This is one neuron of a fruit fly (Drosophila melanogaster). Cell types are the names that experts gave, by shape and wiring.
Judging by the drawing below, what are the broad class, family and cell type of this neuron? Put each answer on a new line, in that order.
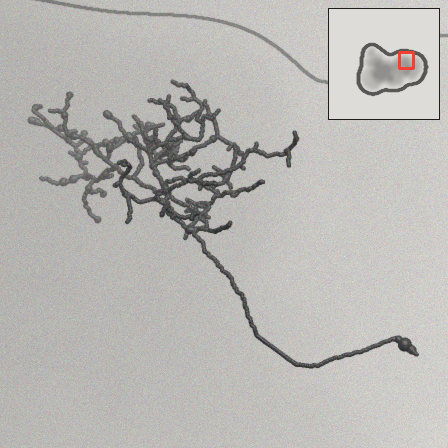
central-brain intrinsic neuron
hemilineage SLPav3
CB1821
